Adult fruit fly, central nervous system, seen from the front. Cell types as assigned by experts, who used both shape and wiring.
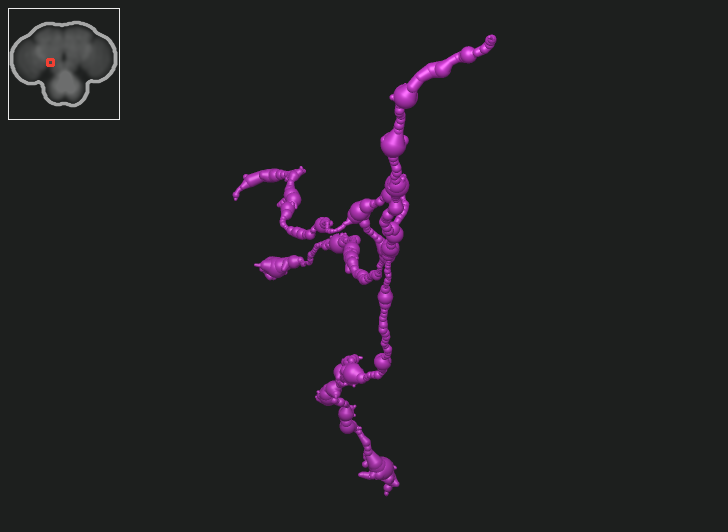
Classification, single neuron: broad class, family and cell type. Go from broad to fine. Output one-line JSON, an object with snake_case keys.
{"broad_class": "sensory neuron entering the brain", "family": "class mechanosensory", "cell_type": "JO-B3"}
